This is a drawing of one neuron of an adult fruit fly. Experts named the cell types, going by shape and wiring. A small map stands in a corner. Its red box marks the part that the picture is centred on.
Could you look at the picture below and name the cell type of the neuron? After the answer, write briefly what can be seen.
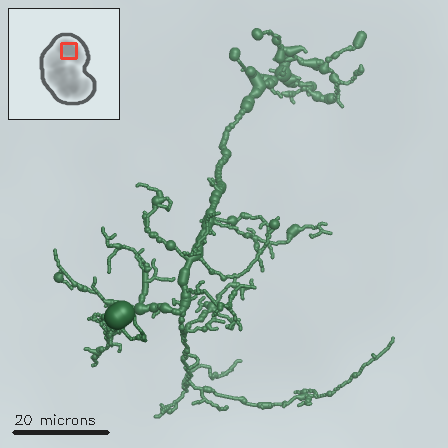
The cell type is IN19A088_c. This is a nerve-cord intrinsic neuron. By the scale bar it is about 85 microns tall in this view. Dozens of branch ends can be seen.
